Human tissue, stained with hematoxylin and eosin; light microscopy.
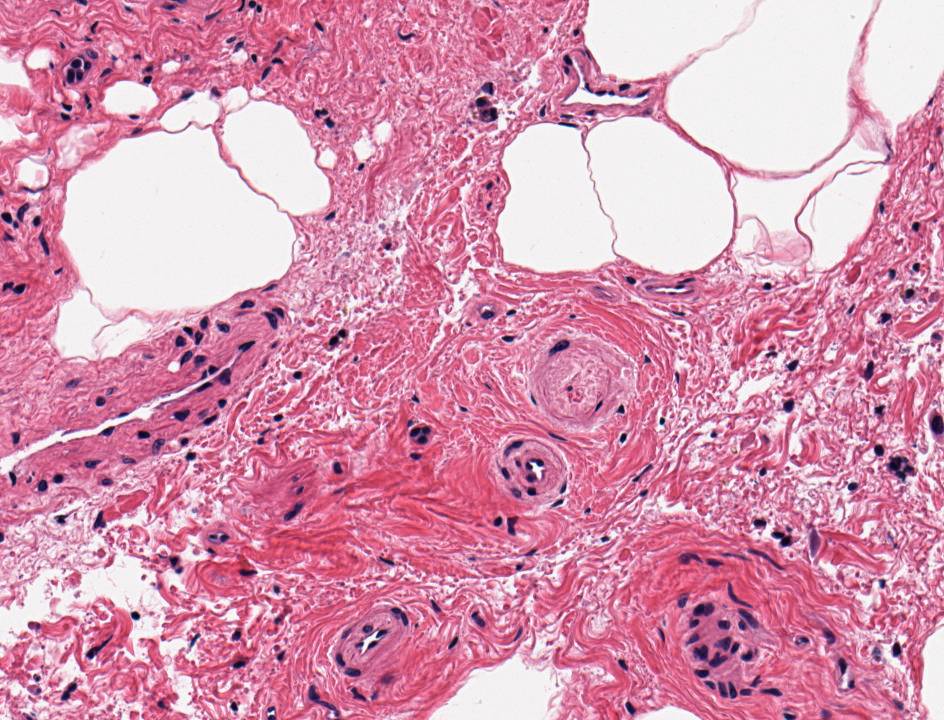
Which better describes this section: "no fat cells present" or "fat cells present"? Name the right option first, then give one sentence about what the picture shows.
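Fat cells present. Clear, empty fat cells with thin membranes cluster along the top edge of the field.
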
